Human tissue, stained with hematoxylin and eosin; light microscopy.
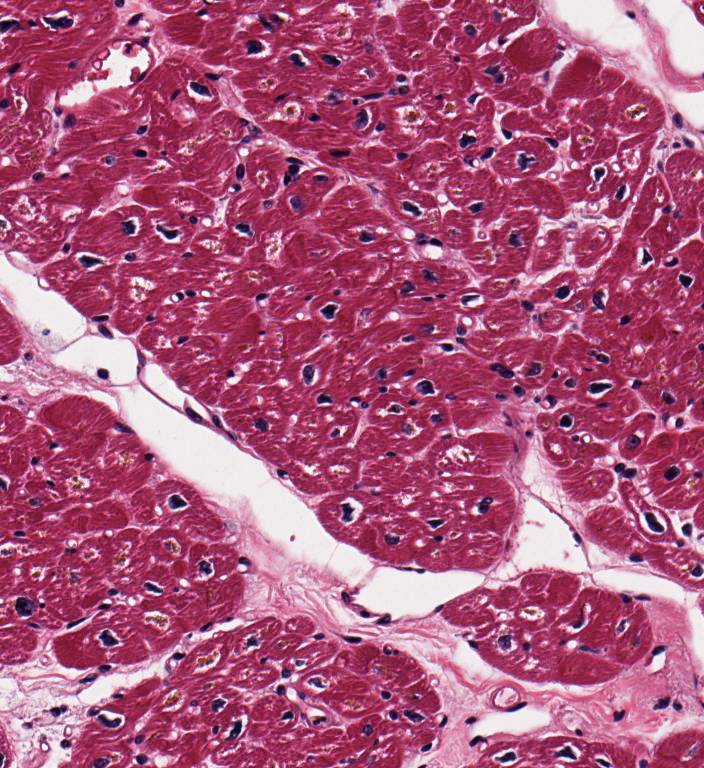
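Left ventricle of the heart. Most muscle fibres are cut transversely, appearing as rounded or polygonal profiles packed into bundles. Their cytoplasm is deeply eosinophilic with a faint fibrillar texture. Many nuclei are surrounded by pale zones containing fine golden-brown granules. Small, dark, flattened nuclei occupy the narrow spaces between the muscle fibres.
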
